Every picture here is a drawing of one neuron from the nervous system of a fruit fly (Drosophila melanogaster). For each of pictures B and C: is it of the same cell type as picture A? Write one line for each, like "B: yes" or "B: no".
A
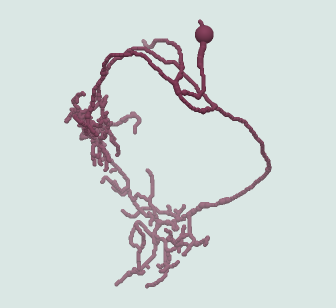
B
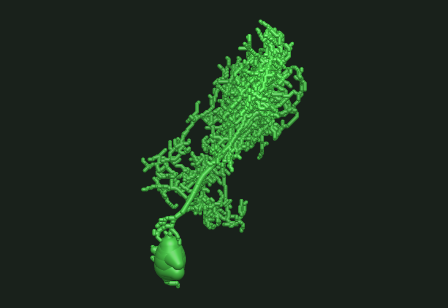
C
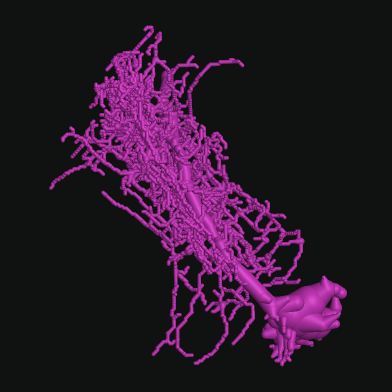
B: no
C: no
